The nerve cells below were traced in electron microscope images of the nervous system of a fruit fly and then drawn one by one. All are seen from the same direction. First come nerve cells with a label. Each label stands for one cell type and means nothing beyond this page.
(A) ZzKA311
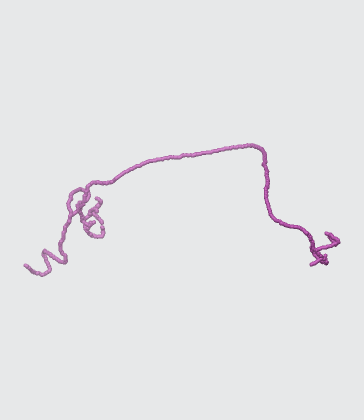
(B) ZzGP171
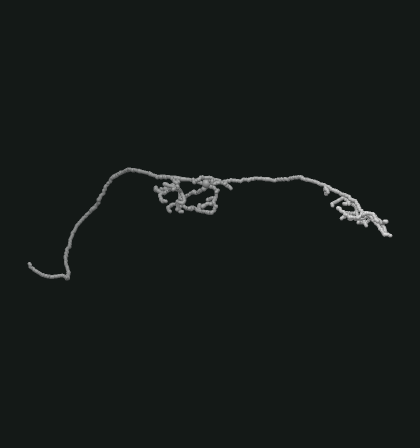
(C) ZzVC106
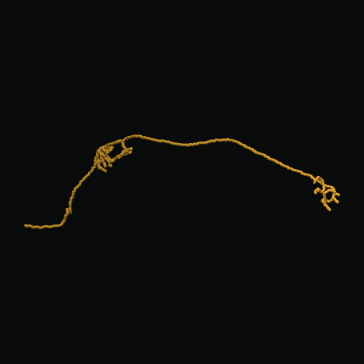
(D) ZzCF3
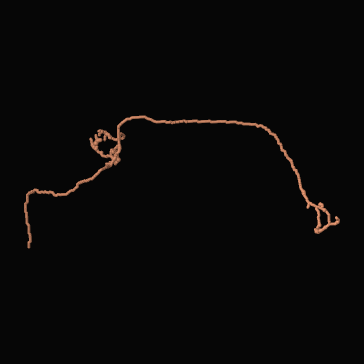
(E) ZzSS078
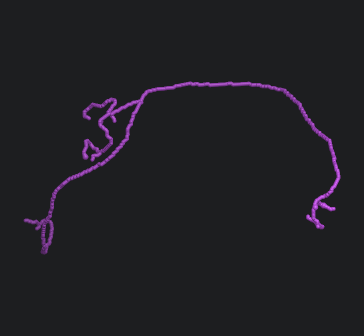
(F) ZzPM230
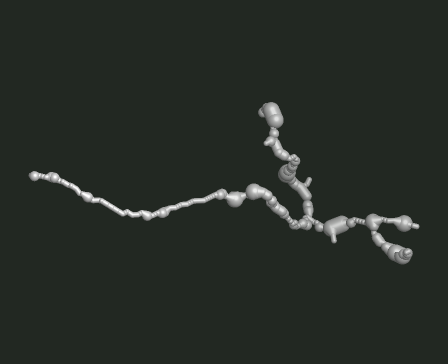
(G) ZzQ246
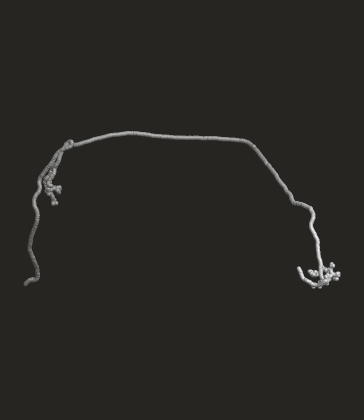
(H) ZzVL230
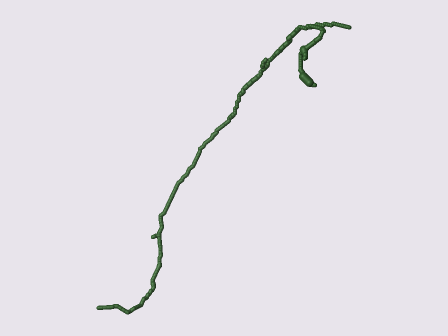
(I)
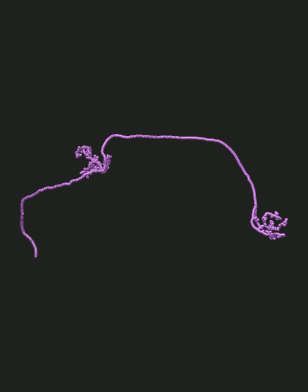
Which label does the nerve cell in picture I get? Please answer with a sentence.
It belongs to ZzCF3.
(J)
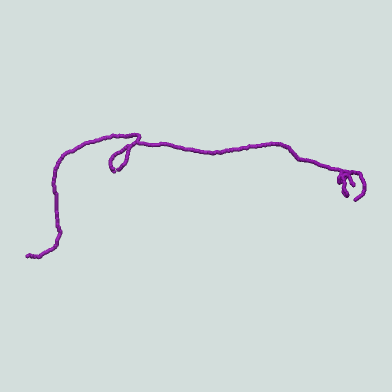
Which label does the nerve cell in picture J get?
It belongs to ZzVL230.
